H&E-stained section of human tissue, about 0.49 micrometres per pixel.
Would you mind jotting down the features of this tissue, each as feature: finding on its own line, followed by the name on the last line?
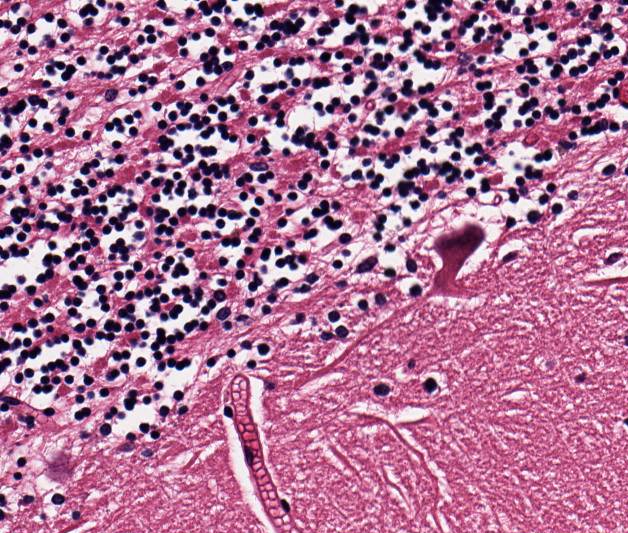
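Upper left: densely cellular layer
Lower right: pale pink, sparsely cellular layer
Boundary: diagonal between the two
Dense layer: closely packed small, round, darkly stained nuclei, very little visible cytoplasm
Clear spaces: many small and white, scattered among these nuclei
Pale layer: finely fibrillar pink neuropil, only a few scattered nuclei
Name: cerebellum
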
